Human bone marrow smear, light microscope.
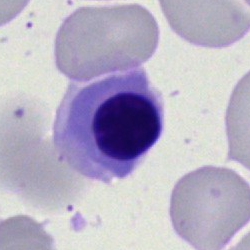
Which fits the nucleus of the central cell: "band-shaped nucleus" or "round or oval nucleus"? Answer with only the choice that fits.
Round or oval nucleus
